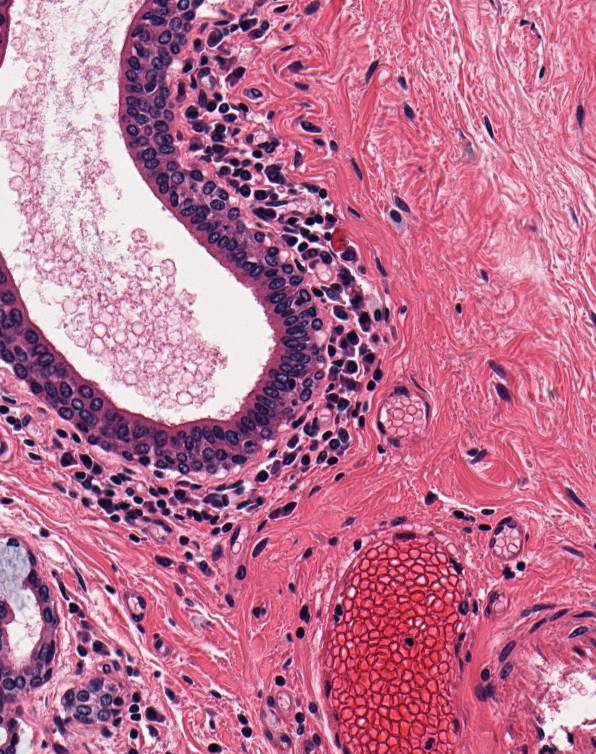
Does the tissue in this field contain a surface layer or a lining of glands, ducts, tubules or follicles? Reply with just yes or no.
Yes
